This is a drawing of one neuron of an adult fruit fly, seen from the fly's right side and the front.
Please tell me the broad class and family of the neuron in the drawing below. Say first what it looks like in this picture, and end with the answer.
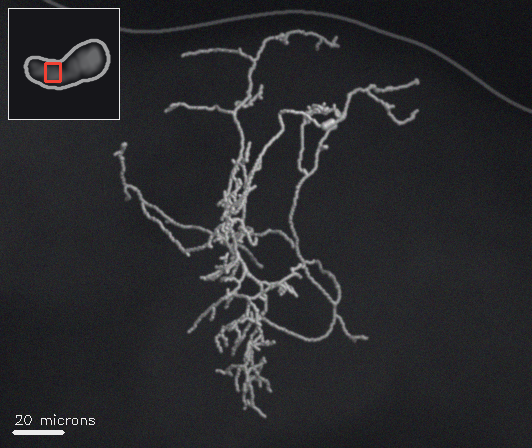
Its cell body lies at the top of the picture. By the scale bar it is about 160 microns tall in this view. The picture shows dozens of branch ends. It is a nerve-cord intrinsic neuron. The family is hemilineage 17A.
